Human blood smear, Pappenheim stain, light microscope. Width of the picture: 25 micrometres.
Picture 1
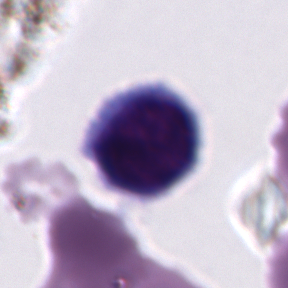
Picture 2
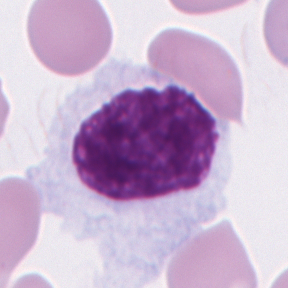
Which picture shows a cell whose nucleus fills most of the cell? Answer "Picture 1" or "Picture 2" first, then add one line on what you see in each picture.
Picture 1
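What picture 1 shows: The cytoplasm is a scant rim, seen mainly along the left edge.
What picture 2 shows: The cytoplasm is abundant and forms its widest rim below the nucleus.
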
